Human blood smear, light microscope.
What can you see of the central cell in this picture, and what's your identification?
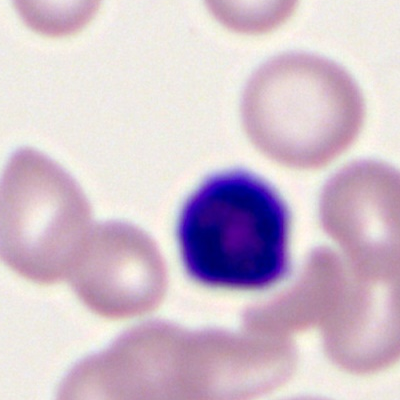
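The outline strikes me as slightly angular rather than perfectly round. Its chromatin is dense and stains a dark blue-purple. There is at most a very thin rim of cytoplasm around the nucleus, and it is barely visible. I can't find any granules in it. This is a lymphocyte.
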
